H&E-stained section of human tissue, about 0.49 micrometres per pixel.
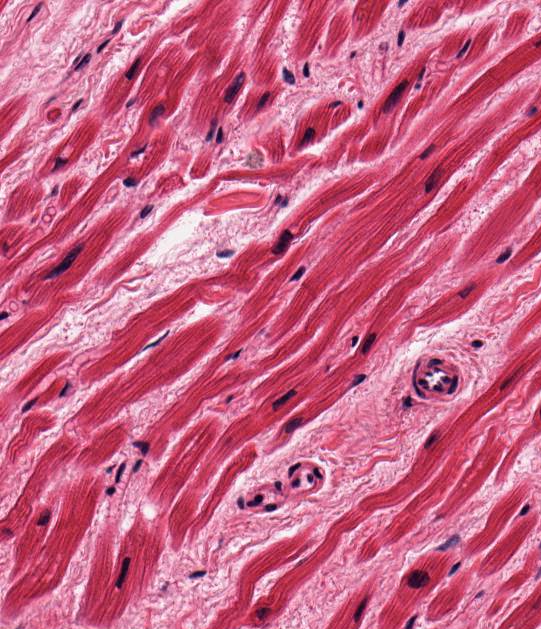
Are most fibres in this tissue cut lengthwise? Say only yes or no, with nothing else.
Yes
